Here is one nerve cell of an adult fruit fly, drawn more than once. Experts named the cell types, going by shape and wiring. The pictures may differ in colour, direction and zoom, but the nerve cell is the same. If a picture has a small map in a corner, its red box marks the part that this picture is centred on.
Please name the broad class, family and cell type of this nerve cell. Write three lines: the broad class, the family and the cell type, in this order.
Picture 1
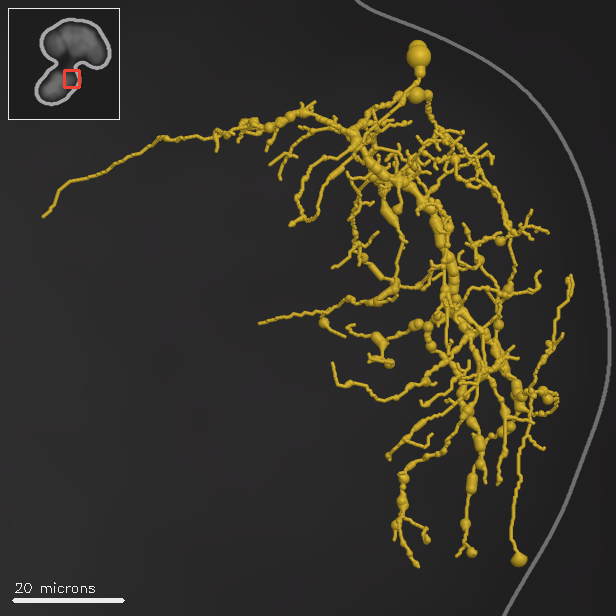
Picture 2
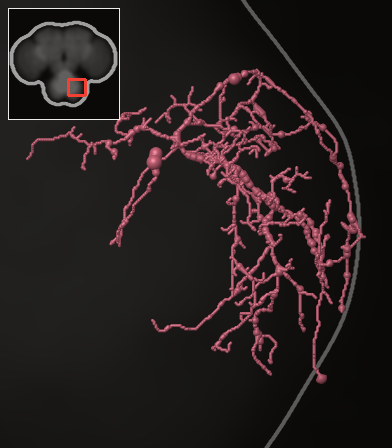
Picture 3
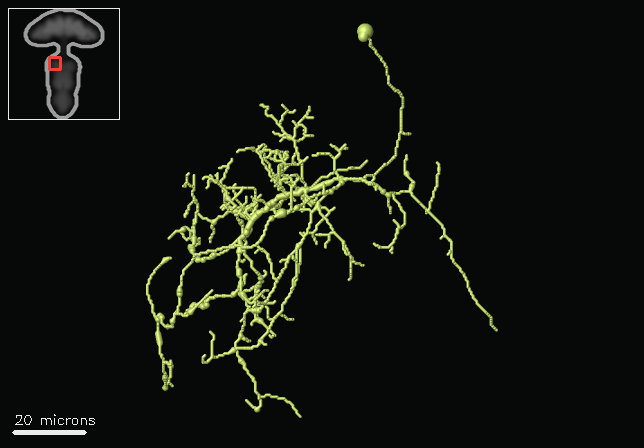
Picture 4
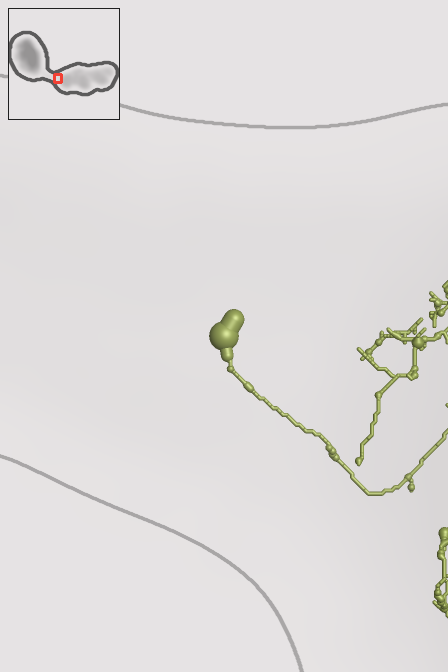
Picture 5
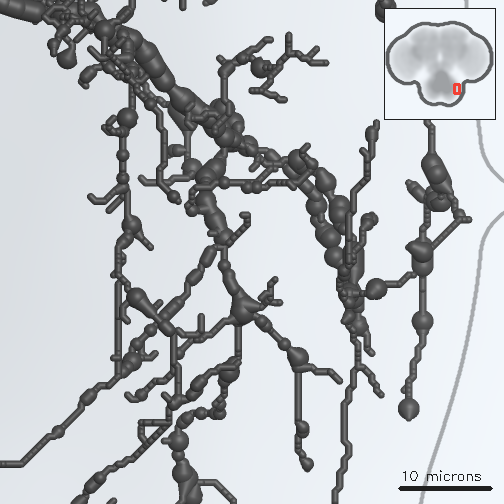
nerve-cord intrinsic neuron
hemilineage 16B
IN16B061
